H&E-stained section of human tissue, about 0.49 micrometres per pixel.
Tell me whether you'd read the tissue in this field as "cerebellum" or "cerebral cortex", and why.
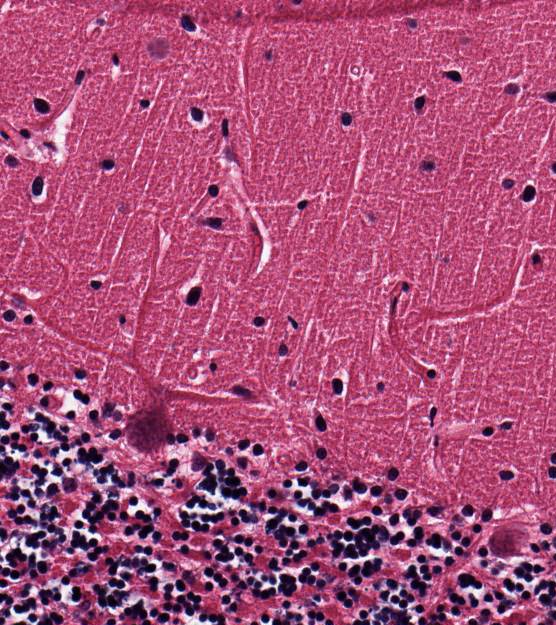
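This is cerebellum. Across the bottom, a dense band of small, round, dark nuclei lies beneath a broad, pale, sparsely cellular band.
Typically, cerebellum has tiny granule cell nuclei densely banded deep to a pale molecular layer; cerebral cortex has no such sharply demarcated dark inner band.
Large neuron cell bodies lie singly, widely spaced, along the boundary.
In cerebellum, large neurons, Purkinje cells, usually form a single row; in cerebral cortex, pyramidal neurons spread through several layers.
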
